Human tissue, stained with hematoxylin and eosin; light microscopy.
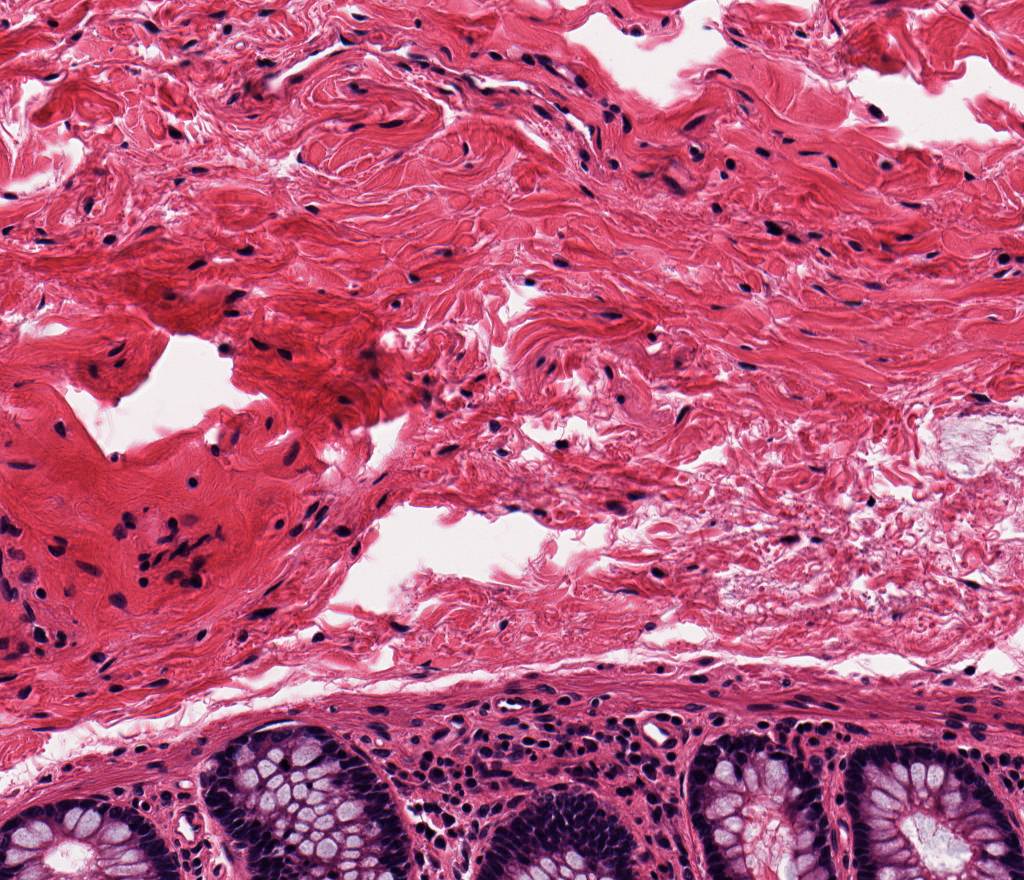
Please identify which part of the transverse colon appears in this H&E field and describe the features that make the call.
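Most of this field is submucosa, lying above a narrow band of glandular mucosa along the bottom. In its upper part, wavy eosinophilic collagen bundles interlace in varied directions, with elongated nuclei scattered among them.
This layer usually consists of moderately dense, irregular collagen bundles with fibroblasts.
A thin horizontal band of pink fibres with elongated nuclei separates it from the glands.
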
